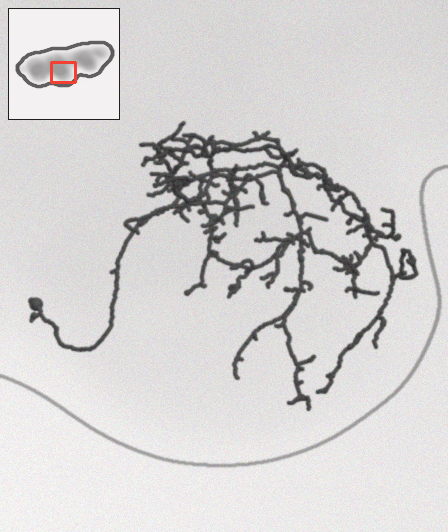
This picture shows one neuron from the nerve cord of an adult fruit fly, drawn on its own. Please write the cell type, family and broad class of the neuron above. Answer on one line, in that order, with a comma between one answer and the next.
IN08A026, hemilineage 08A, nerve-cord intrinsic neuron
